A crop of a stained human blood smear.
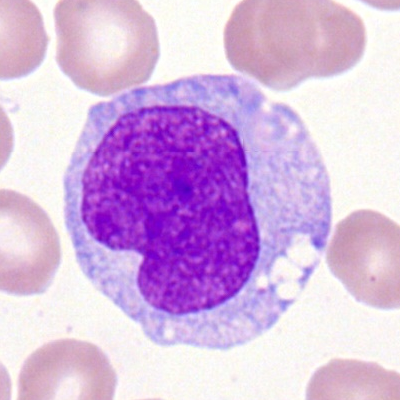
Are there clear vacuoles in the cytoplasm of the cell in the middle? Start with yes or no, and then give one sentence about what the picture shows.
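Yes. A cluster of small clear vacuoles sits in the lower right cytoplasm.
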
